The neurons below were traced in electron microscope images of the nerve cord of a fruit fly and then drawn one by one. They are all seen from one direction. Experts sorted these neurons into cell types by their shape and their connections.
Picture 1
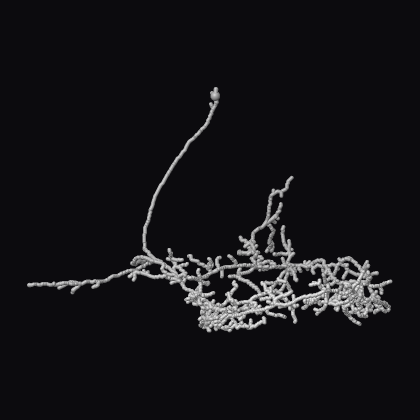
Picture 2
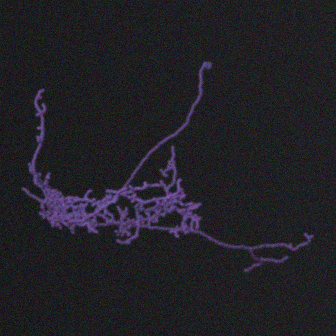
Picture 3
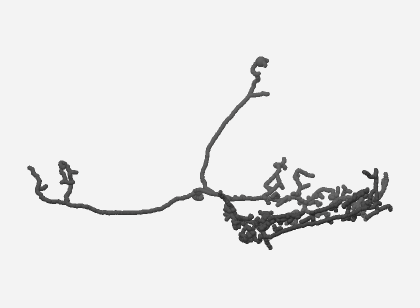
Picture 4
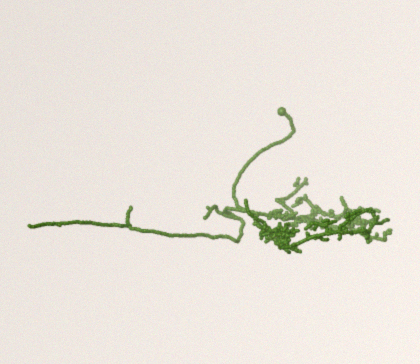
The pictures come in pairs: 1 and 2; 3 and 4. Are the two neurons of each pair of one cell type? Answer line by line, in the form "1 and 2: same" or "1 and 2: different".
1 and 2: different
3 and 4: same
